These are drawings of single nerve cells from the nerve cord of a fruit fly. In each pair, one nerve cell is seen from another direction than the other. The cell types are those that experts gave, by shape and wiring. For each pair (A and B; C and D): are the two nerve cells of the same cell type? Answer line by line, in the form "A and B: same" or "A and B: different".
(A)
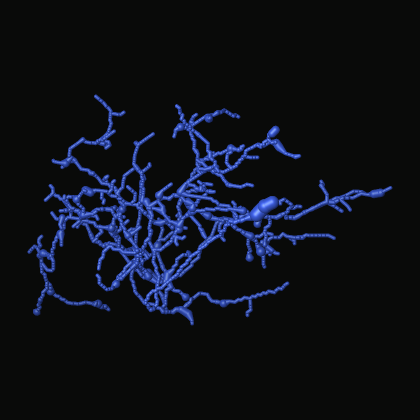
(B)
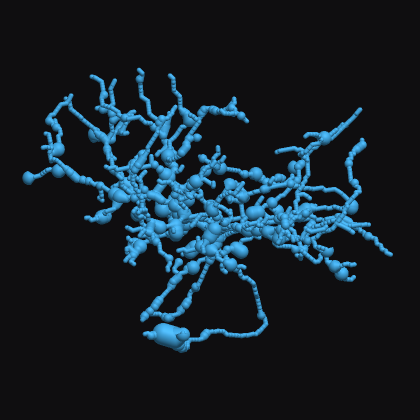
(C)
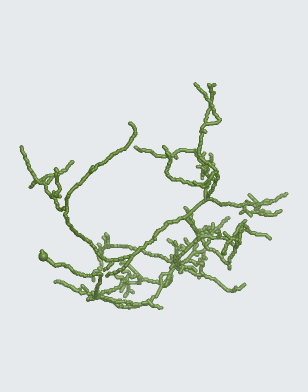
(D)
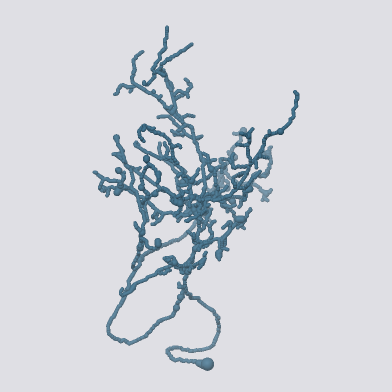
A and B: same
C and D: different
